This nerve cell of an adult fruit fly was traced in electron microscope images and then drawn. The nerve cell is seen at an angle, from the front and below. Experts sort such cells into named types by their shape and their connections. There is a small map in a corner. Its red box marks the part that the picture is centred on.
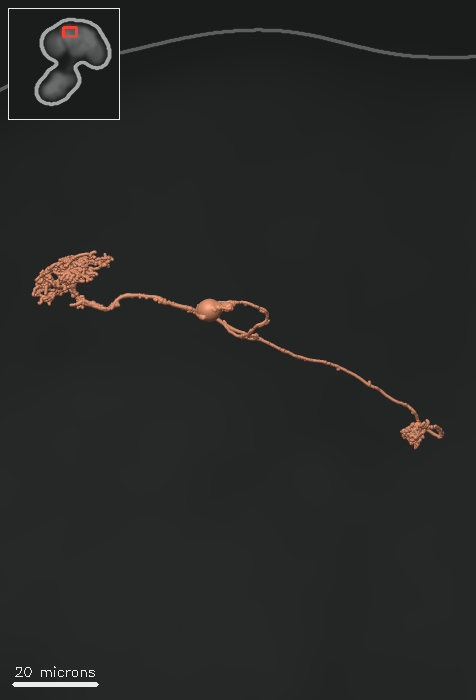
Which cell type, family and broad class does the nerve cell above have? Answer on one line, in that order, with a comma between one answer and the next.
TuBu01, hemilineage AOTUv3_dorsal, central-brain intrinsic neuron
